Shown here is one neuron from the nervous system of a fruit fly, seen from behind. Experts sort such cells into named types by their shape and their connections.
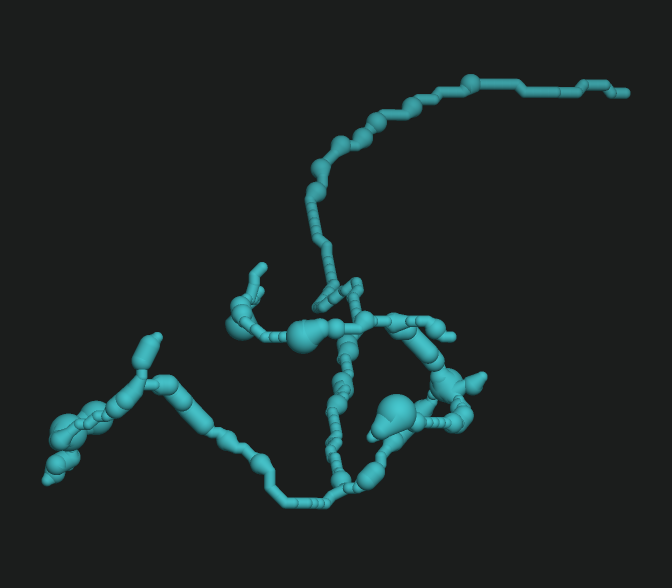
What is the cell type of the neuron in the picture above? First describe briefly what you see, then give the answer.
No cell body is drawn. There are a dozen or fewer branch ends. This is a sensory neuron entering the brain. Its cell type is ORN_VL1.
